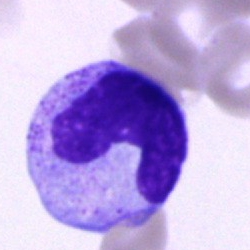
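Band neutrophil, the cell in the middle of a stained human bone marrow smear under the light microscope. Its outline is roughly round. The chromatin stains a dense, dark purple. Plentiful pale lilac cytoplasm carries fine pinkish-purple granules scattered through it.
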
